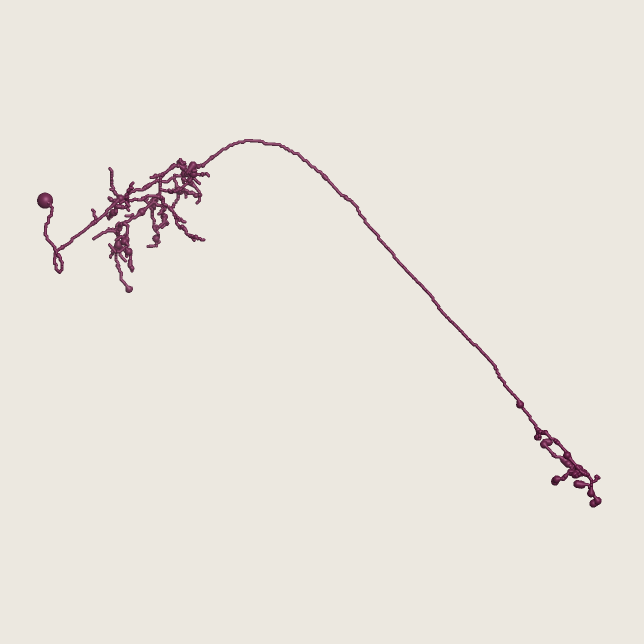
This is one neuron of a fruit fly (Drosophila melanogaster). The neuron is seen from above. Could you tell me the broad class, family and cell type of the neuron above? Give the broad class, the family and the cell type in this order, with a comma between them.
optic-lobe intrinsic neuron, Tm, Tm36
